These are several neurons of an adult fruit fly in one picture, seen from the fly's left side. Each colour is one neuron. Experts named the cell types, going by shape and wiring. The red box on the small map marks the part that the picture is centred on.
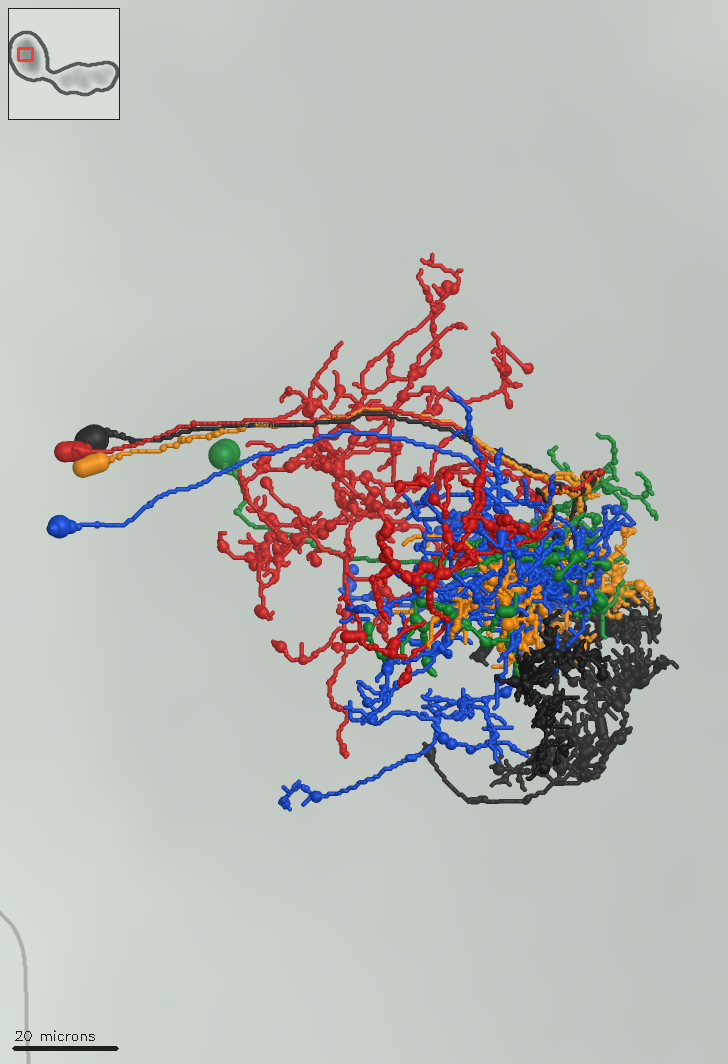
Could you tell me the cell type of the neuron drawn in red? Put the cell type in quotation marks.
"CB4168"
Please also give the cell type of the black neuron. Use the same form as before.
"PVLP037"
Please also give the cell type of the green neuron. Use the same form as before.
"PVLP068"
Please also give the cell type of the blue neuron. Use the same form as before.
"CB0115"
